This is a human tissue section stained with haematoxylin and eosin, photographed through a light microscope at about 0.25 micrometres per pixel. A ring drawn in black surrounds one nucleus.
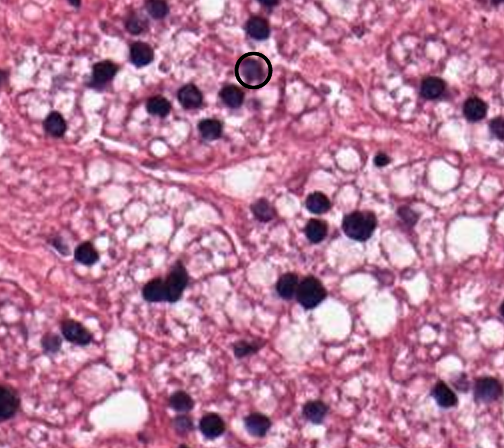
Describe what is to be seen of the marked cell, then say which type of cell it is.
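The nucleus is round and about the same size as the nuclei of the neighbouring cells. The cytoplasm around the nucleus is pale and foamy, filled with many small clear vacuoles, and the cell's own border cannot be clearly traced. The cell lies within a group of similar pale, vacuolated cells with dark round nuclei, and a pink fibrous strand runs below the group. It is an adrenal cortical cell.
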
